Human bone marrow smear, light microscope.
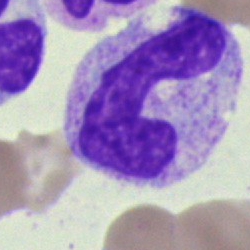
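Band neutrophil at the centre of the smear, checked point by point: an outline roughly round with a smooth edge; a nucleus forming a thick curved band bent into a C shape that opens toward the right; no nucleoli visible within it; and plentiful cytoplasm of a pale lilac-grey.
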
